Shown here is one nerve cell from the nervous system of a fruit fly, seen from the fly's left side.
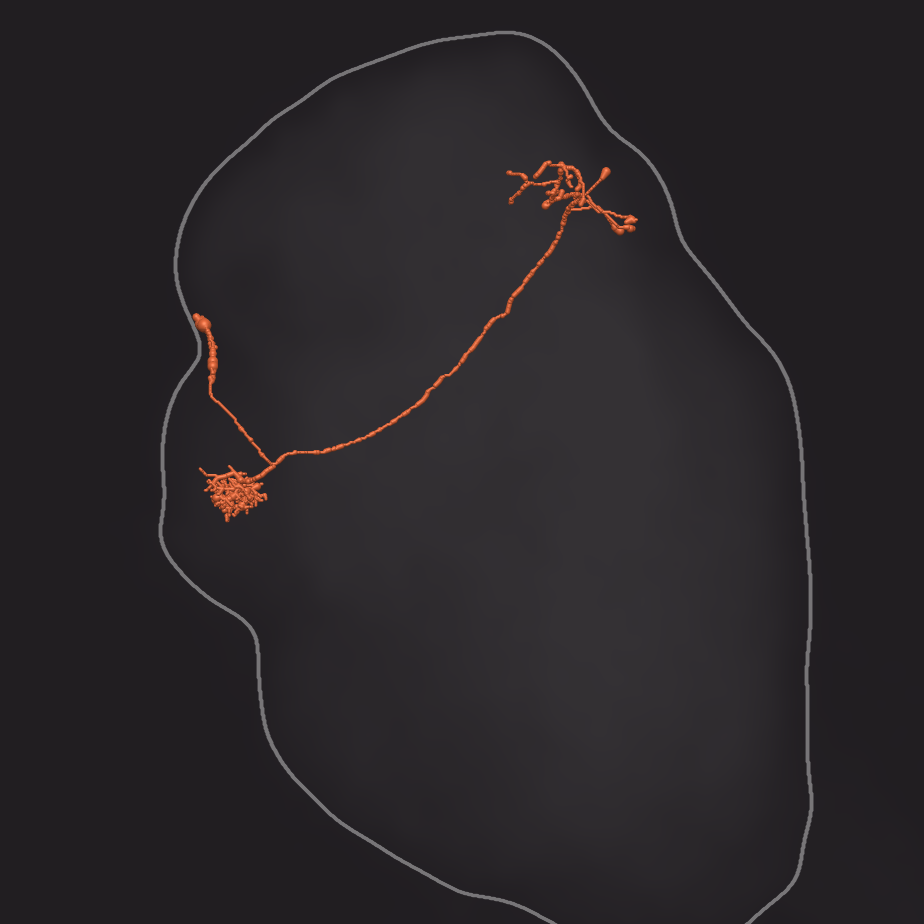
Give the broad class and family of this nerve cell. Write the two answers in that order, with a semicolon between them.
central-brain intrinsic neuron; hemilineage ALad1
